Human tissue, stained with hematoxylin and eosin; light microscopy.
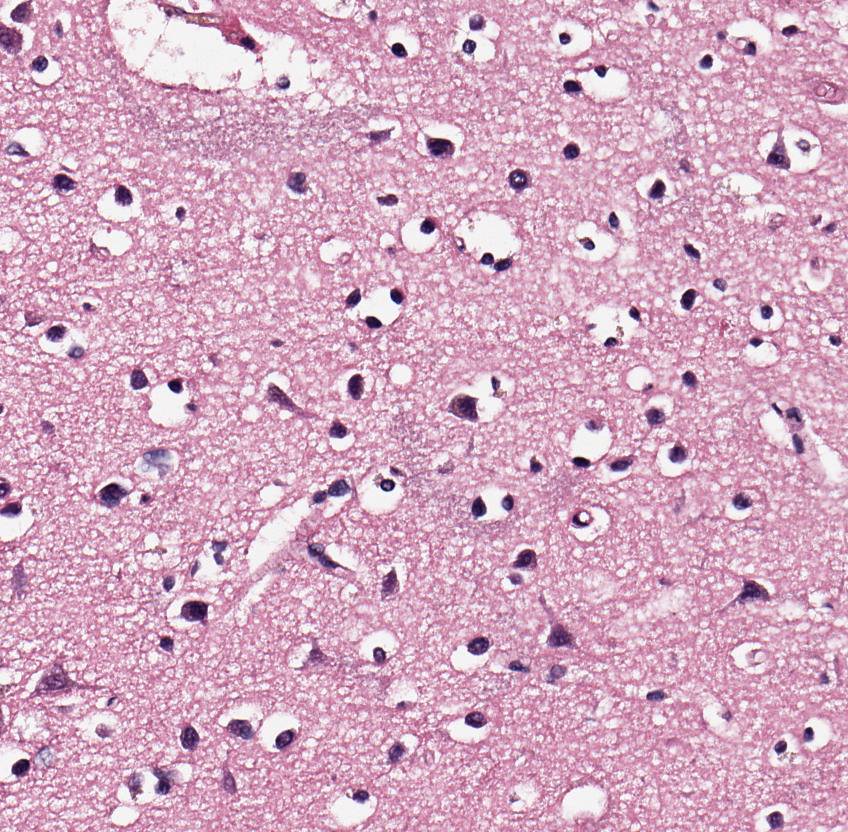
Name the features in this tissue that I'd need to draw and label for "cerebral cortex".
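This tissue is cerebral cortex. Cells lie singly and fairly evenly across the field, not in clusters, sheets or layers.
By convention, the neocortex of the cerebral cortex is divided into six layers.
Layering of that kind is not seen here. Most nuclei are small, round and darkly stained. The background is a pink, finely bubbly, vacuolated matrix lacking collagen bundles. A thin-walled elongated vessel crosses the centre-left diagonally, from lower left toward upper right.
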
